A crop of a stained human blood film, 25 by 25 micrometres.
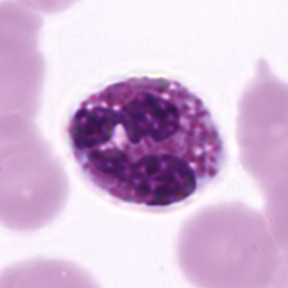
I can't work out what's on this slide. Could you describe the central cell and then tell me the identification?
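Several separate nuclear lobes are arranged around a pale central gap. The chromatin is dark purple and coarsely clumped. Coarse pinkish-purple granules pack the cytoplasm densely, and this granular cytoplasm is most abundant on the right side of the cell. The cell measures about 14 by 12 micrometres. It is an eosinophil.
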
